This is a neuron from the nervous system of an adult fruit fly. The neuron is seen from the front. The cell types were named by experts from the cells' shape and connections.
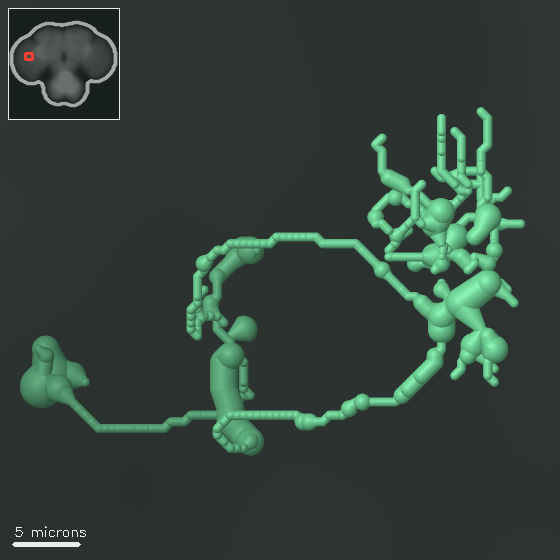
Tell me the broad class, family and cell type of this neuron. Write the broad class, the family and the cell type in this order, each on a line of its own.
optic-lobe intrinsic neuron
T
T5d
